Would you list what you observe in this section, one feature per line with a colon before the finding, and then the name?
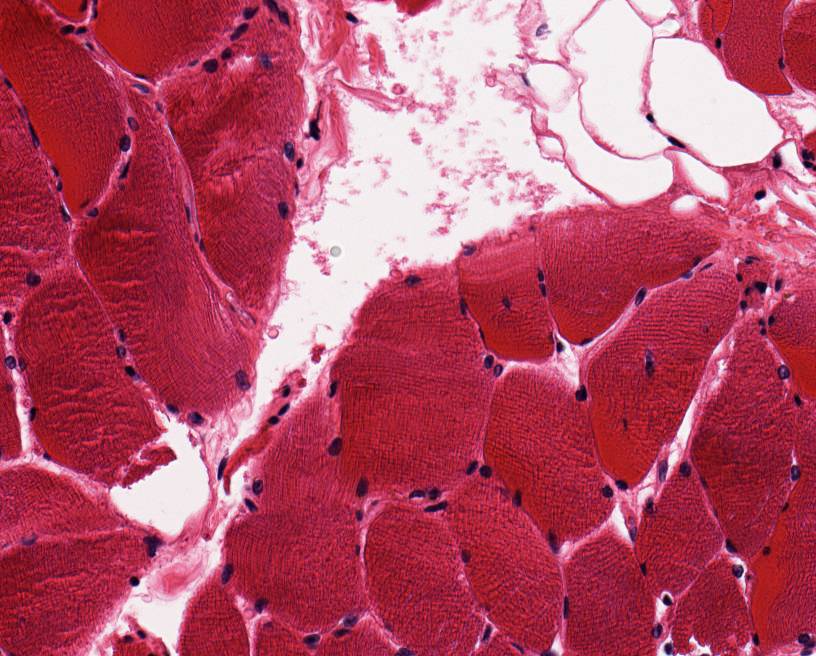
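Nuclei: small, dark, at fibre edges
Cytoplasm: deep red
Endomysium: thin strands between neighbouring fibres
Adipocytes: small group, clear empty interiors, upper right
Name: skeletal muscle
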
